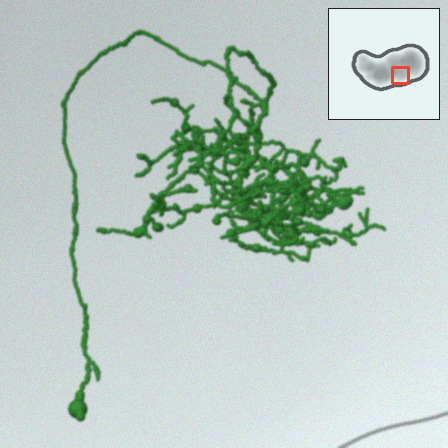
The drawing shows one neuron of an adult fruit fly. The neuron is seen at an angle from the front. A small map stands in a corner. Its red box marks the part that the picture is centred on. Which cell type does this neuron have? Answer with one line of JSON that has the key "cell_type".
{"cell_type": "GNG453"}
